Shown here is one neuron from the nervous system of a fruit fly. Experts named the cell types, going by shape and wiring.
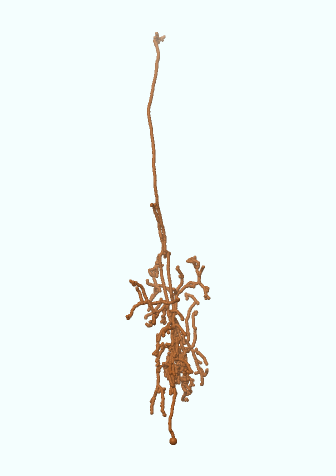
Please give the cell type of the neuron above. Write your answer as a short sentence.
The cell type is AN27X019.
